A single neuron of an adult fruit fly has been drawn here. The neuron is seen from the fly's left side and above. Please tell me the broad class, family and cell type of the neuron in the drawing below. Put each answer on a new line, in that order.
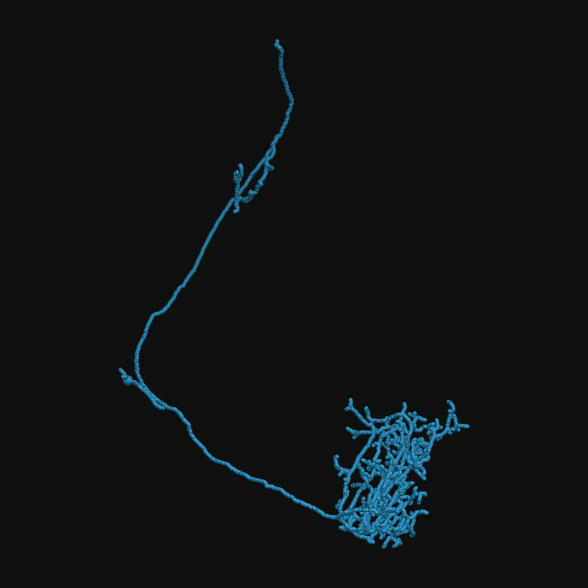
optic-lobe intrinsic neuron
MeLo
MeLo1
